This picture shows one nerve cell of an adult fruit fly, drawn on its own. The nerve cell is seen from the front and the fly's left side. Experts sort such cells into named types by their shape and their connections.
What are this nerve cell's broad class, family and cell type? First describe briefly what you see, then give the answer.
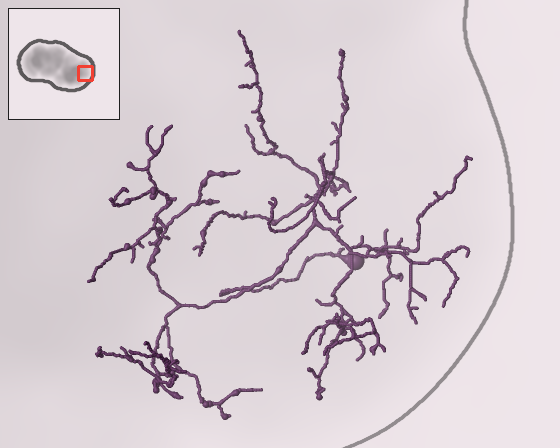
Dozens of branch ends can be seen. In this view it is about as wide as it is tall. This is a nerve-cord intrinsic neuron. Its family is hemilineage 01B. The cell type is IN01B034.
